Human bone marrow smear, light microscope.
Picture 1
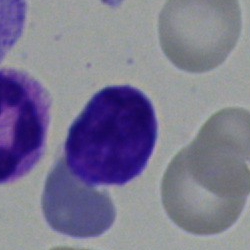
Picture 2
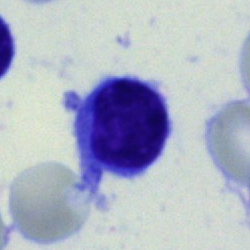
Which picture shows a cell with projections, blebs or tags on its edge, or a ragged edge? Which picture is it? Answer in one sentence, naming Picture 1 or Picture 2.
In picture 2, the cell's outline is ragged or frayed, or has projections, blebs or tags.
